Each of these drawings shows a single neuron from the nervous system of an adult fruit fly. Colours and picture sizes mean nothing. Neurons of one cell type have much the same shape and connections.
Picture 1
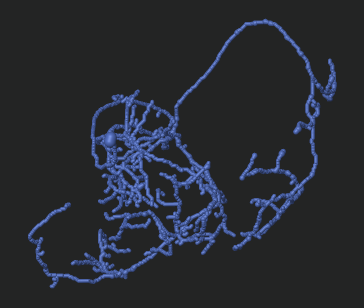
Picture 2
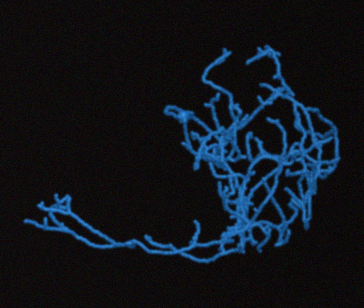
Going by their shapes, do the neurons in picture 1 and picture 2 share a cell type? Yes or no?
no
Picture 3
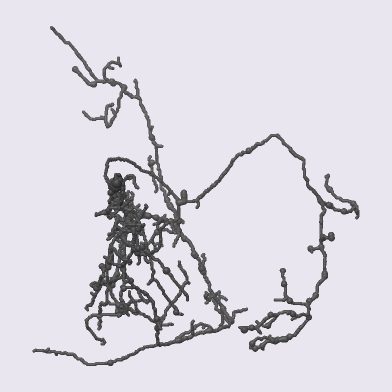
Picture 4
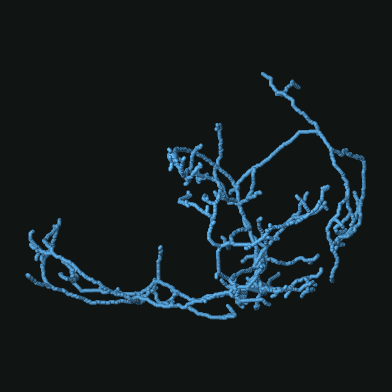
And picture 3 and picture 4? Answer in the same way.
no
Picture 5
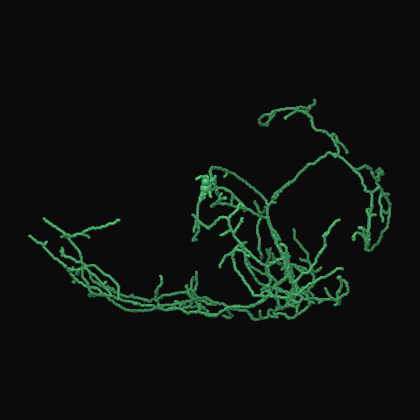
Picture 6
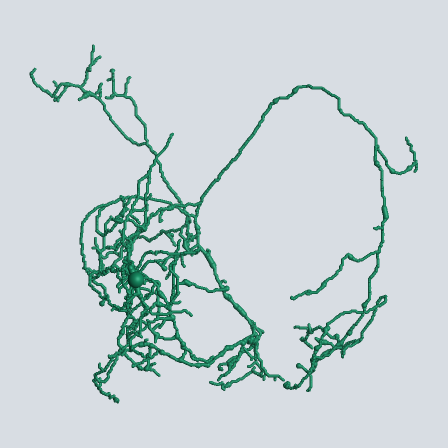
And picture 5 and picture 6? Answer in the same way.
no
